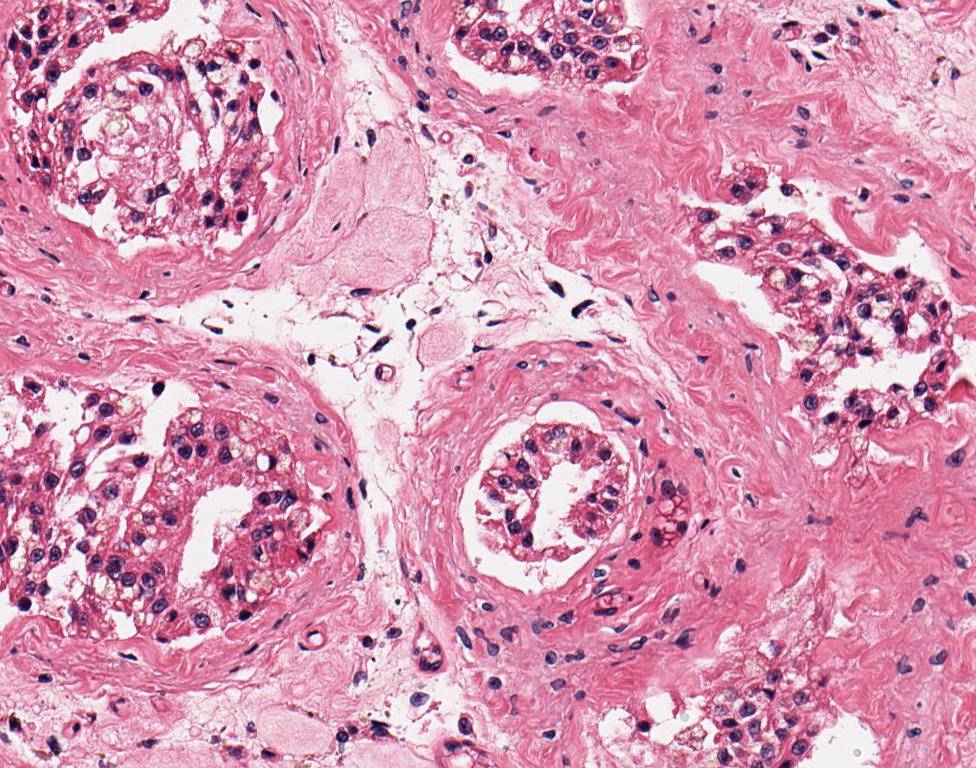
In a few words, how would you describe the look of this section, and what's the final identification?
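Notice first several tubular units, rounded or elongated, separated by pink fibrous stroma. Each tubule is wrapped by a thick concentric band of pink collagen holding flattened spindle nuclei. Within the tubules, many cells have pale, finely vacuolated cytoplasm. No fat cells appear anywhere. This is testis.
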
